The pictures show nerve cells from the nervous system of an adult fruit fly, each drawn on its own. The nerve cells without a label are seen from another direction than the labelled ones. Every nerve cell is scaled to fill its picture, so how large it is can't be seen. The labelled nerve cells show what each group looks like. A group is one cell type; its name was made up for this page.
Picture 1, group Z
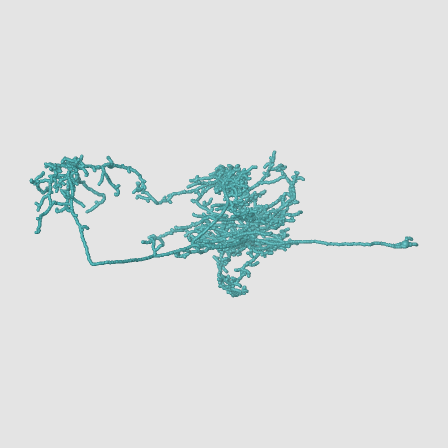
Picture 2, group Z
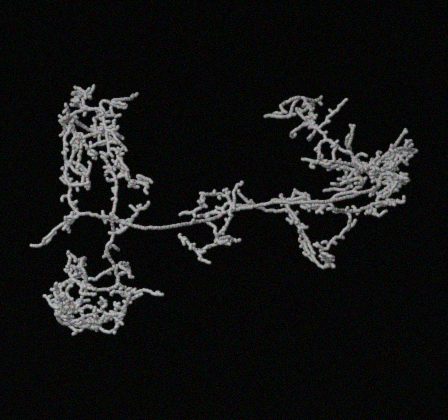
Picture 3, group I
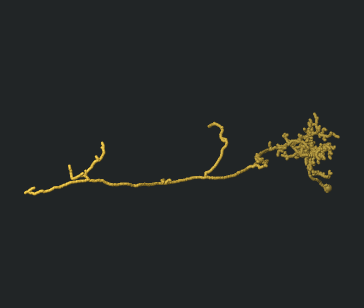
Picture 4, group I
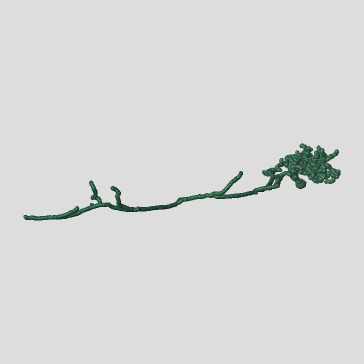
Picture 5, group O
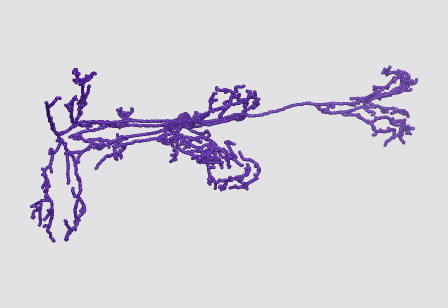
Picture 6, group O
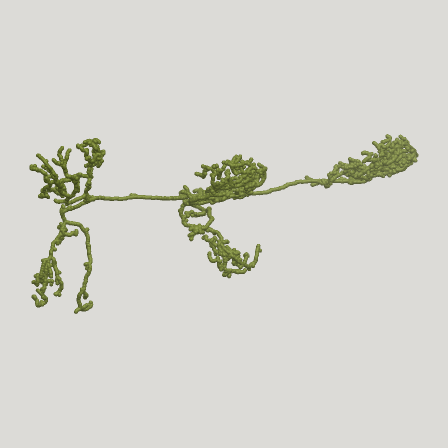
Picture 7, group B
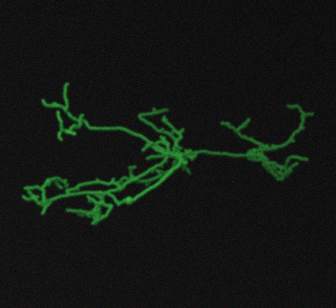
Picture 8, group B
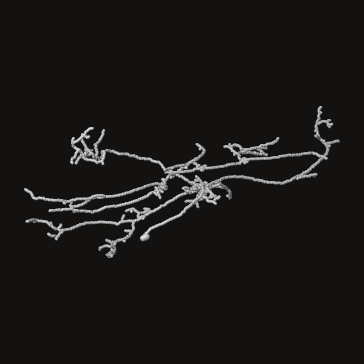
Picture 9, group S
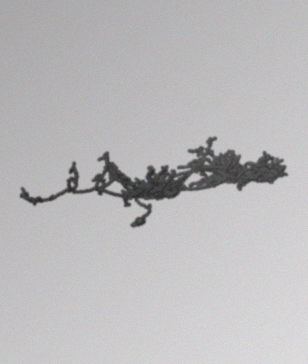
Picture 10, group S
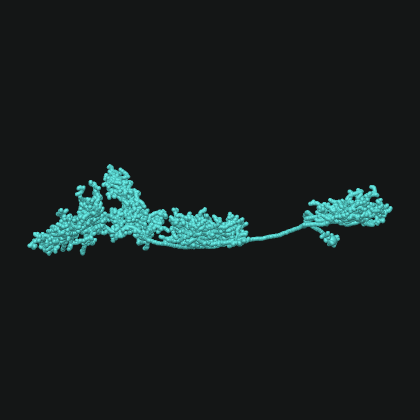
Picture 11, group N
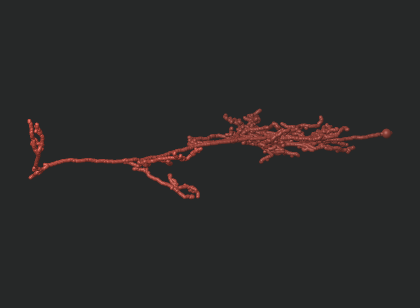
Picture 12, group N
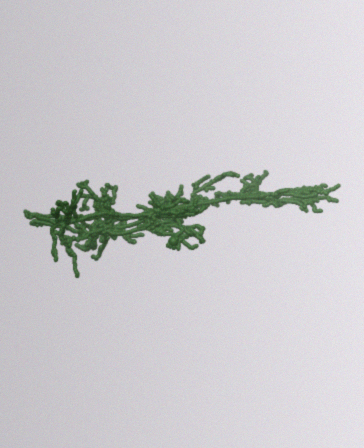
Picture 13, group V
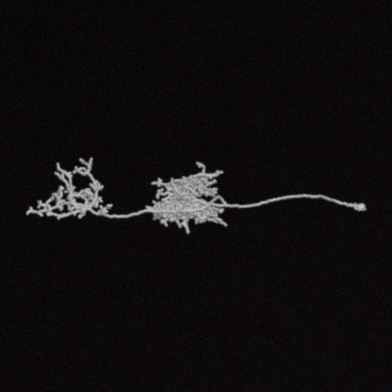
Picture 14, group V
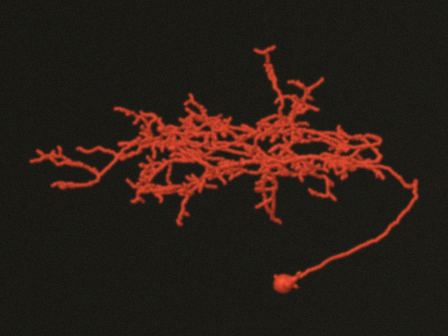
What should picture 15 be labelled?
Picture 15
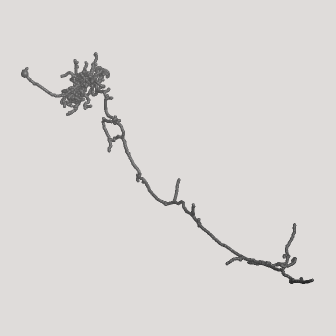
group I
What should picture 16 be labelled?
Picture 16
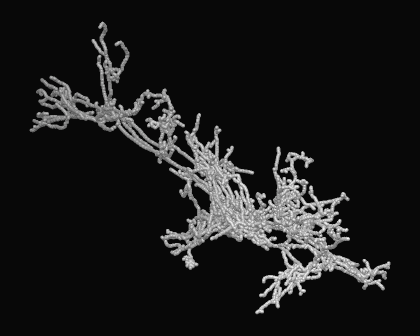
group N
